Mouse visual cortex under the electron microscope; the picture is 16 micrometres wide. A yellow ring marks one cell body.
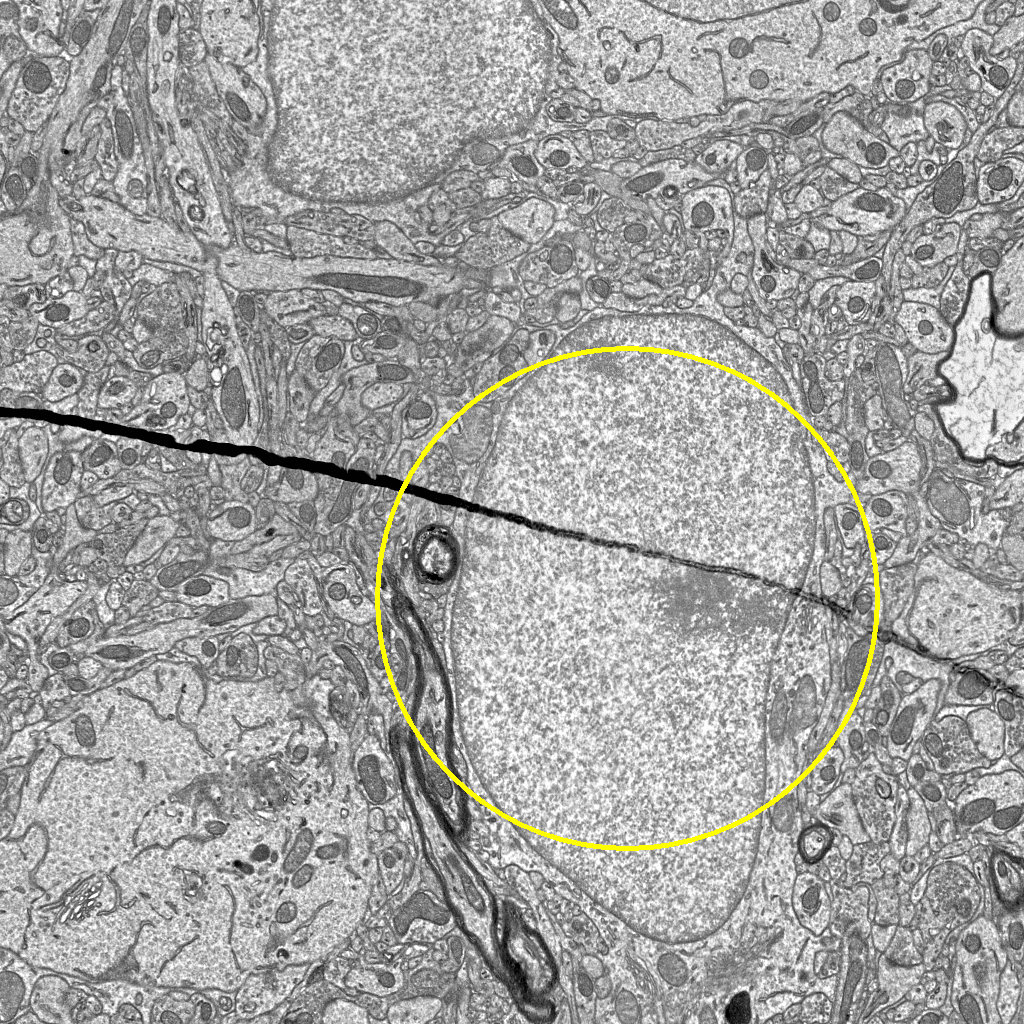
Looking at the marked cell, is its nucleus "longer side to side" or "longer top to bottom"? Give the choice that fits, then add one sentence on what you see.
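Longer top to bottom. The nucleus is a large oval whose long axis runs up and down.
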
